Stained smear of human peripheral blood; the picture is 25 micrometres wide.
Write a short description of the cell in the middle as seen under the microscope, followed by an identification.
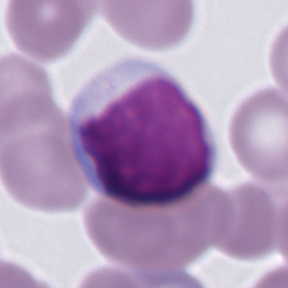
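About 13 micrometres across, the cell contains a single unlobed nucleus that fills about 70% of its area. The nucleus lies off-centre toward the lower right. Pale blue cytoplasm forms a crescent that is wider on the upper-left side than elsewhere. The cell is a large granular lymphocyte.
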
